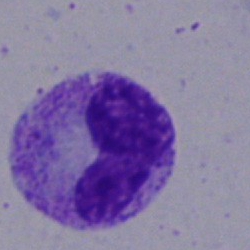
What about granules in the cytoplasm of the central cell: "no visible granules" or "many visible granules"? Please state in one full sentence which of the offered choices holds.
What the cytoplasm holds is many visible granules.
